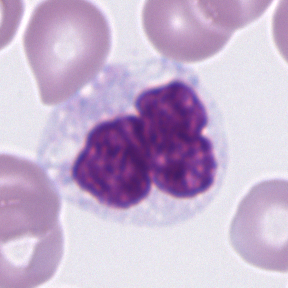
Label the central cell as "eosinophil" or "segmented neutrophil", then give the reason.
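It is a segmented neutrophil. Its broad, very pale bluish-grey cytoplasm shows only fine faint specks and no large coarse granules.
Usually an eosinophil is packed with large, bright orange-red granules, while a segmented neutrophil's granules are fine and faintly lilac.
Fine specks without coarse granules agree with a segmented neutrophil, not an eosinophil. No distinct nucleoli are visible.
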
